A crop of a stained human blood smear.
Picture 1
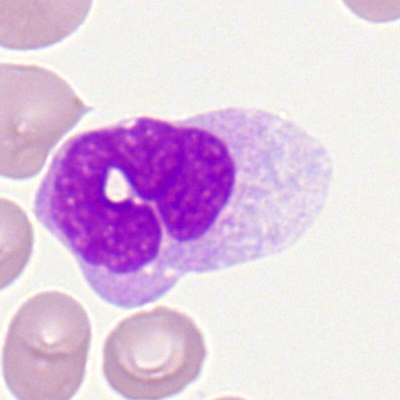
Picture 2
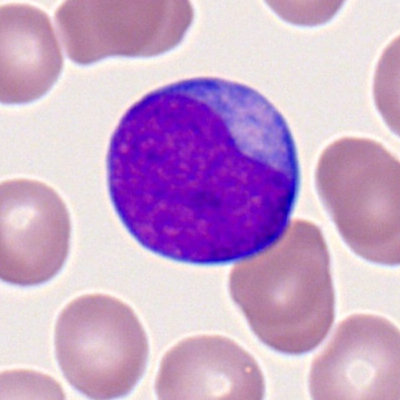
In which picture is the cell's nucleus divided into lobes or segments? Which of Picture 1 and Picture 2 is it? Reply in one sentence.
There is a nucleus made of distinct lobes in the cell of Picture 1.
